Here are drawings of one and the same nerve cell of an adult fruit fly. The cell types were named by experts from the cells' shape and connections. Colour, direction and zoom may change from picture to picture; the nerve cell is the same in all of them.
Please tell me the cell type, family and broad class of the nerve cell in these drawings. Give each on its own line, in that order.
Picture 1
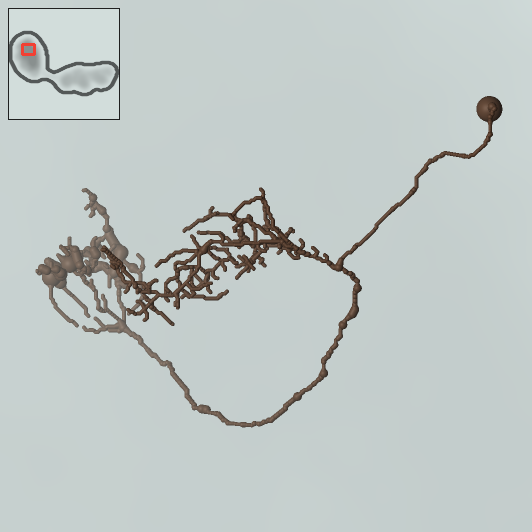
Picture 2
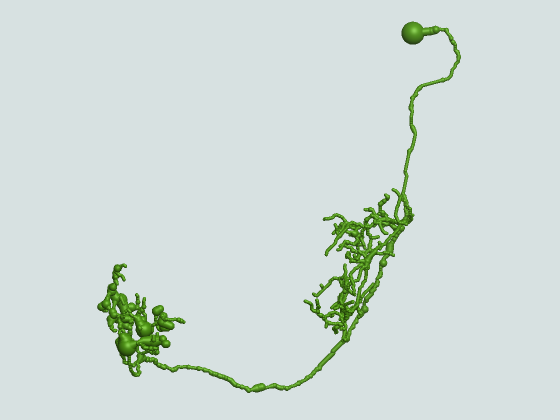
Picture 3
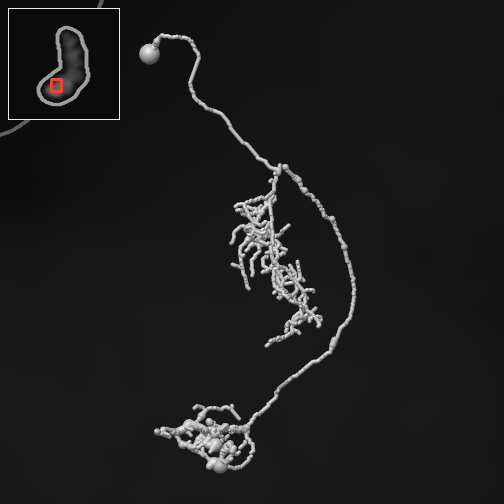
hDeltaK
class CX
central-brain intrinsic neuron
